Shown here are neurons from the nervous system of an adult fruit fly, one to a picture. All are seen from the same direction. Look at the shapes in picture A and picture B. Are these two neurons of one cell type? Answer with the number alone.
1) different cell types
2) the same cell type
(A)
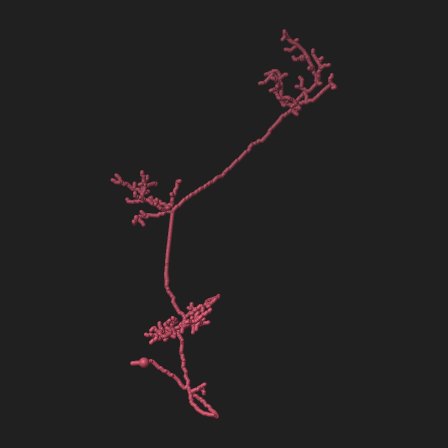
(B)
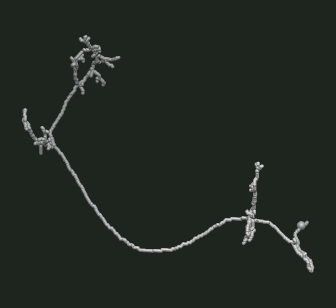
2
